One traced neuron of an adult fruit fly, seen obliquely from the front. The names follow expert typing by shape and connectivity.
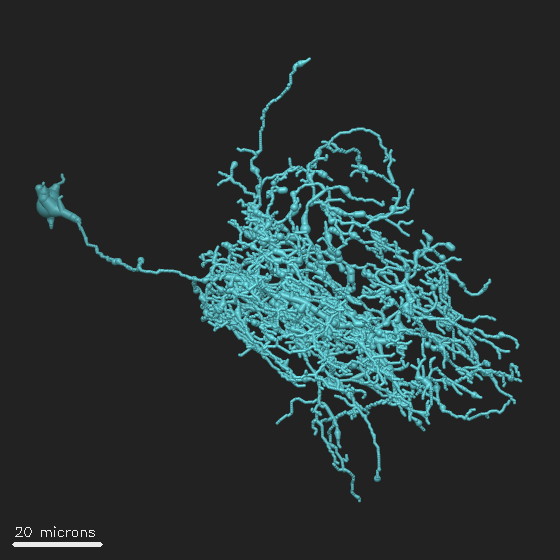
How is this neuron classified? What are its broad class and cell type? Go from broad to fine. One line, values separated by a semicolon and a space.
central-brain intrinsic neuron; GNG097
